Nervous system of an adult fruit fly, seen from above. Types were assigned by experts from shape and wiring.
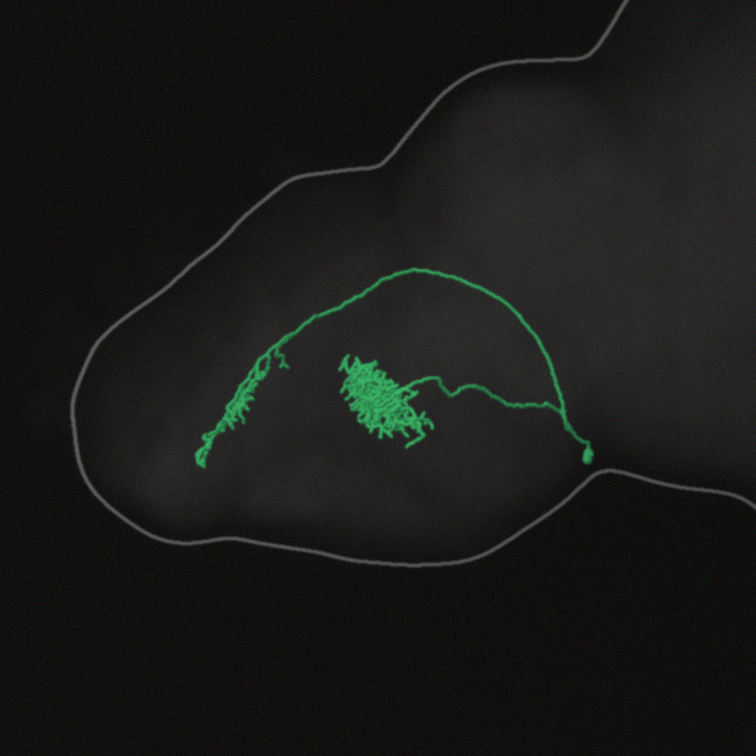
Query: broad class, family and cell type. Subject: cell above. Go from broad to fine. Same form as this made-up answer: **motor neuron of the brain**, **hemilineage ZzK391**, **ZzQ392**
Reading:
**optic-lobe intrinsic neuron**, **MeLo**, **MeLo12**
